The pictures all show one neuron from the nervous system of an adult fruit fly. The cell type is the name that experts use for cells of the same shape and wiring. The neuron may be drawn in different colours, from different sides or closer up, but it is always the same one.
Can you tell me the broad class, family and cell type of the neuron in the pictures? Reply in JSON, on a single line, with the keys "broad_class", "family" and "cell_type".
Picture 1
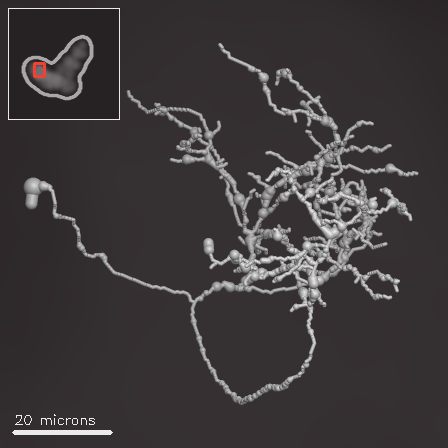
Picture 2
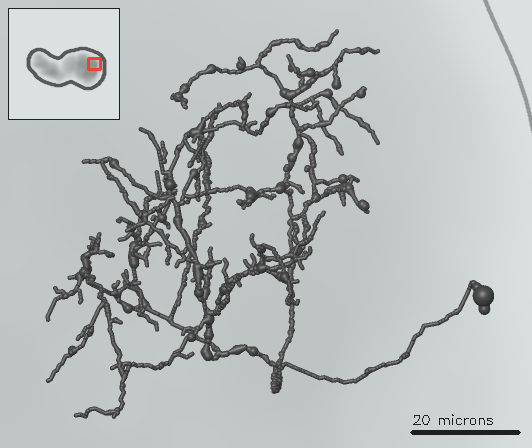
{"broad_class": "central-brain intrinsic neuron", "family": "hemilineage SLPal2", "cell_type": "LHAD1a2"}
